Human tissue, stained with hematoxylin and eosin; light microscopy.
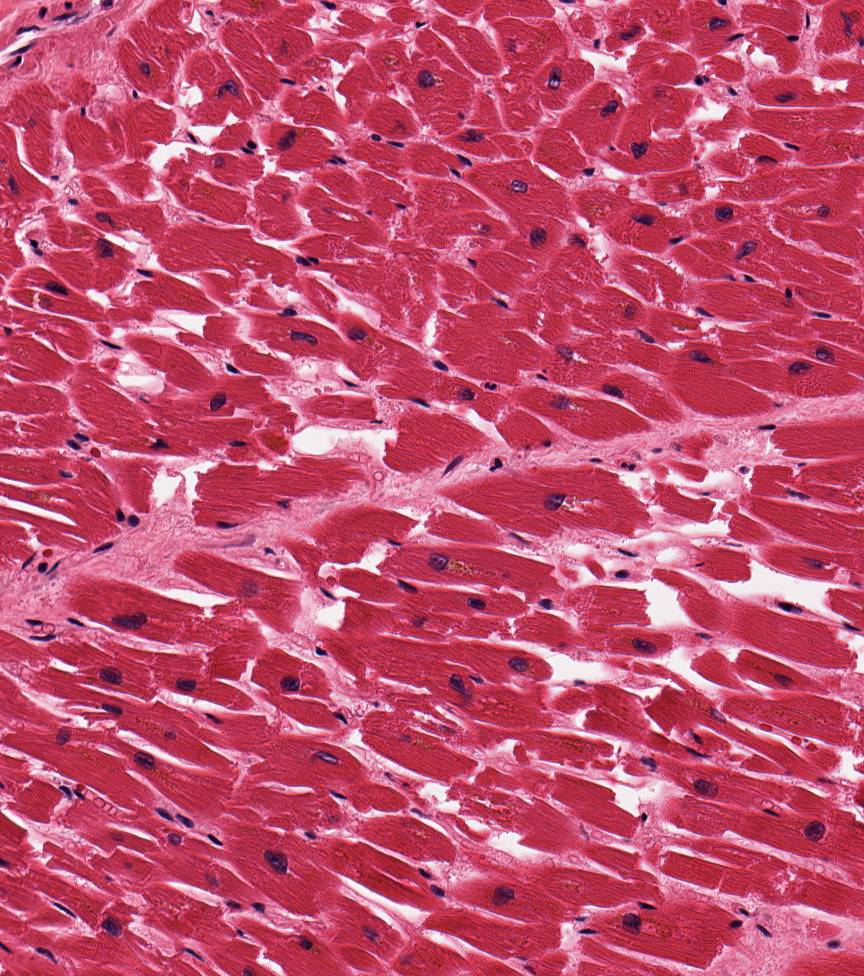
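Left ventricle of the heart. Cardiac muscle fibres fill the field, cut across or obliquely above and lengthwise below. Fine golden-brown granules gather in the cytoplasm beside many muscle nuclei. A pale pink band of loose connective tissue crosses the middle from left to right.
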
